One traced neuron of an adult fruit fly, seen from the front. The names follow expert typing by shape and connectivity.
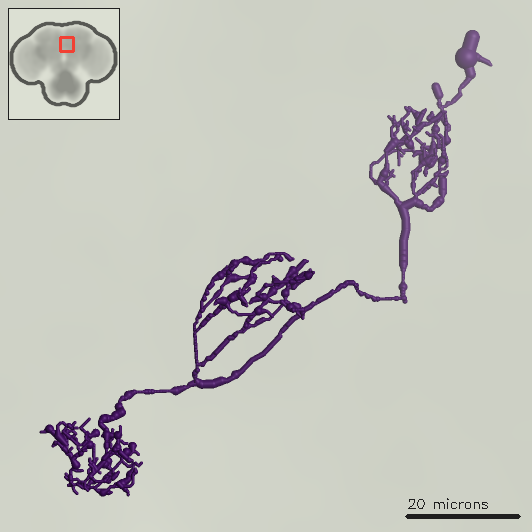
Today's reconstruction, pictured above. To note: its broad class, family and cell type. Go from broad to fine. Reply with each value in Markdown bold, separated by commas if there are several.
**central-brain intrinsic neuron**, **class CX**, **PFNd**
